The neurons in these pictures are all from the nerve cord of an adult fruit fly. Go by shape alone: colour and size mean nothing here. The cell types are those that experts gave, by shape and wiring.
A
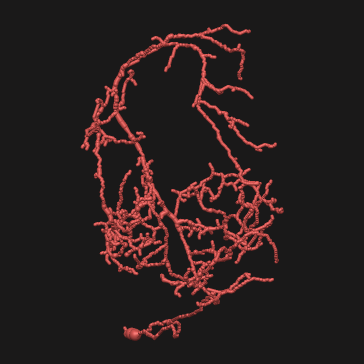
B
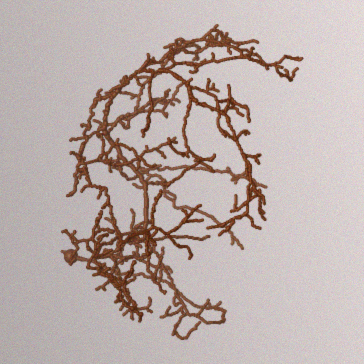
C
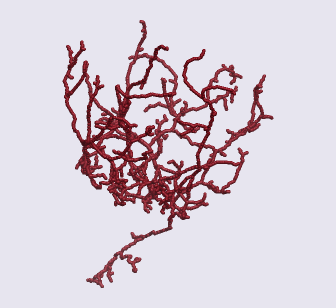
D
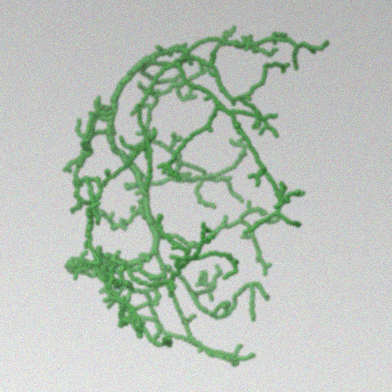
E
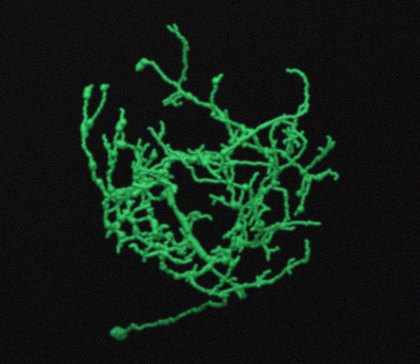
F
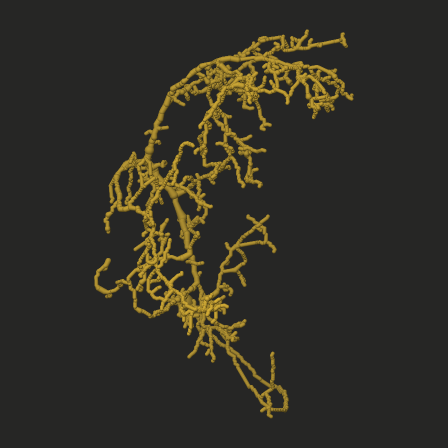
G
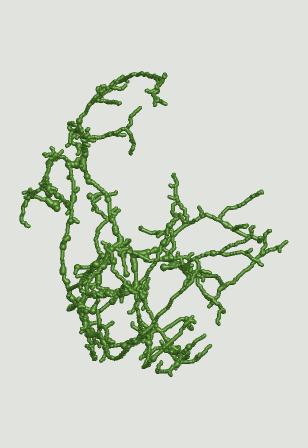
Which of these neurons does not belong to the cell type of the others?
Picture F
